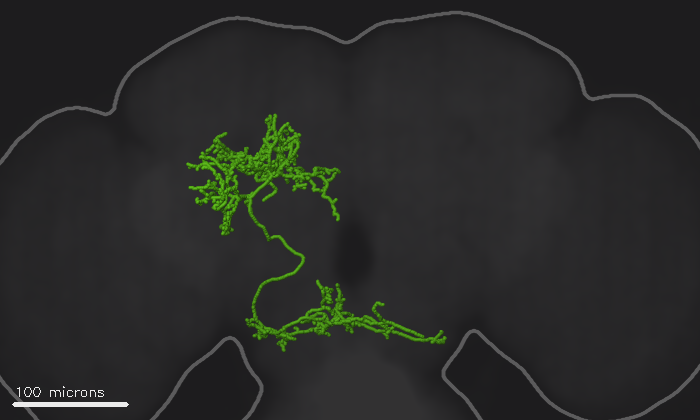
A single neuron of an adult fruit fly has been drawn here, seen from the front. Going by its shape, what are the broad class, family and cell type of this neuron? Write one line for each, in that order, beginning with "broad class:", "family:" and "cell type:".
broad class: central-brain intrinsic neuron
family: hemilineage VLPl&p1_posterior
cell type: CL259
